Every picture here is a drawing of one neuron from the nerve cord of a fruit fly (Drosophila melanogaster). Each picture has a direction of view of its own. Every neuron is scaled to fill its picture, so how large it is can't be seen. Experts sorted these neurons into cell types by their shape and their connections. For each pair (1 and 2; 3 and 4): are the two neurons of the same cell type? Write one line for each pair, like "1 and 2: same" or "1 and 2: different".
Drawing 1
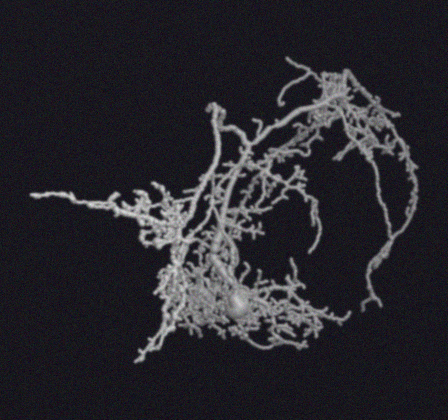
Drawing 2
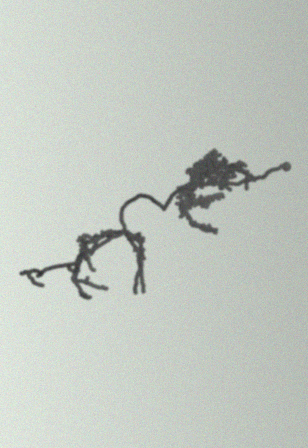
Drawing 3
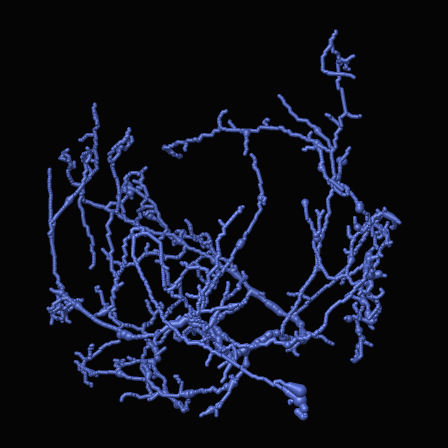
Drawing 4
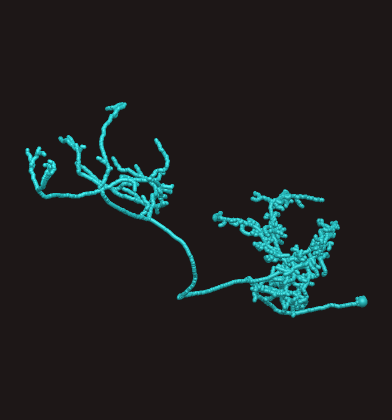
1 and 2: different
3 and 4: different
